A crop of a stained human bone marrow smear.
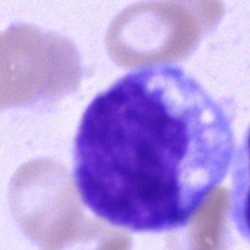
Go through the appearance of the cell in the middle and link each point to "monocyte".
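Cell: monocyte. Goes with it: several clear vacuoles in the cytoplasm.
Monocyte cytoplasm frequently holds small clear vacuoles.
Otherwise seen: round outline; nucleus off-centre toward the left; chromatin dense, staining deep purple.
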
